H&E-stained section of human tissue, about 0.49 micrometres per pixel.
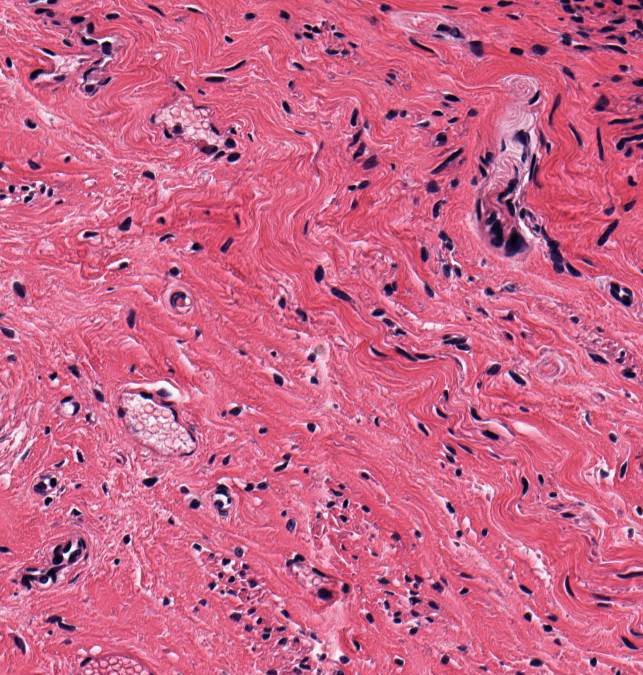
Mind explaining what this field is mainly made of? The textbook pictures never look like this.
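So, dense connective tissue: the whole field is dense collagenous stroma, and I see no epithelium anywhere.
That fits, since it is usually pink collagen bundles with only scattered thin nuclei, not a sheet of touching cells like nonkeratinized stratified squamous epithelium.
Dark purple spindle-shaped nuclei, with little cytoplasm, lie scattered between the bundles, lined up along them.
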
